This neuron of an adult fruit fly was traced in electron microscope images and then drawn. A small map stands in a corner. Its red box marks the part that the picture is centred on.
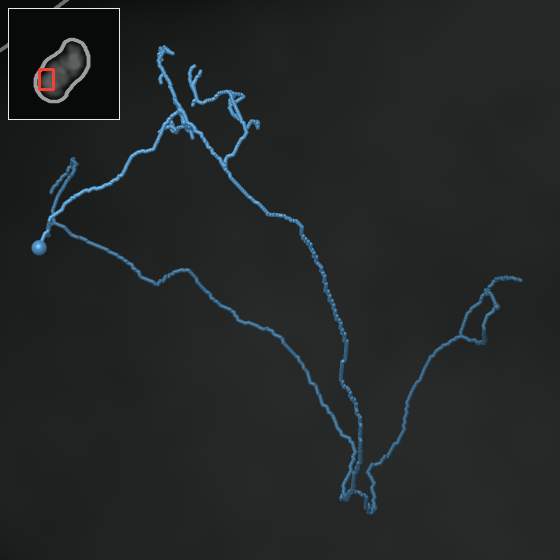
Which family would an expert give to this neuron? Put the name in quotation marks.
"class Kenyon Cell"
